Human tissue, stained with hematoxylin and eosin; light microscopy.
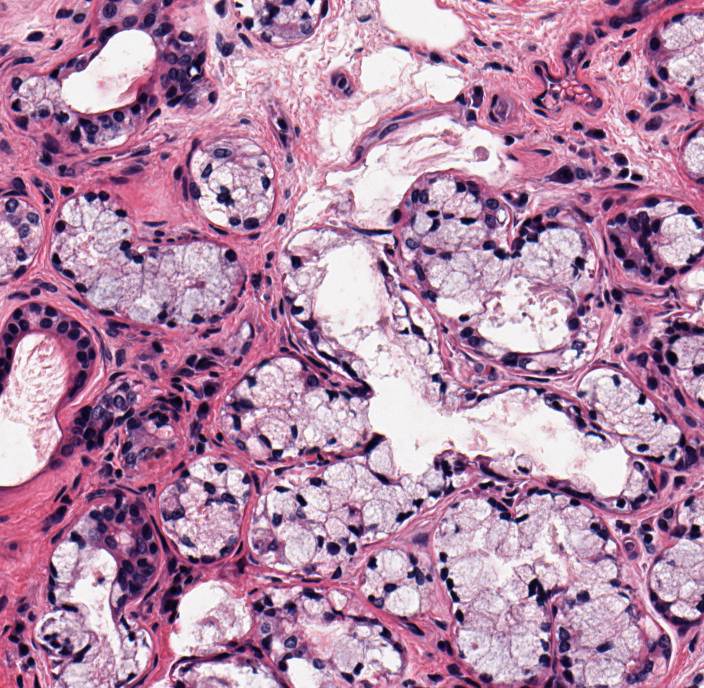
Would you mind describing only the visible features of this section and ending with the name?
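Most acinar cells have pale, foamy, bubbly cytoplasm typical of mucous cells. Their nuclei are small, dark and flattened against the base of the cells. Along the left side, duct-like tubules are lined by cuboidal cells with pink cytoplasm and rounded nuclei. A small blood vessel containing red blood cells lies near the top right. The tissue is a minor salivary gland.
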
